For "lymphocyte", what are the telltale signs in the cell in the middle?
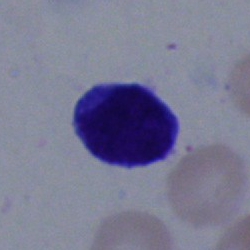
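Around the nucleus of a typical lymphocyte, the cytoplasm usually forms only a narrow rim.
You won't find any broad rim of paler cytoplasm around this nucleus, so that part fits a lymphocyte nicely.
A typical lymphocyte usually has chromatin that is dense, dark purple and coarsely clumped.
This nucleus, though, stains a deep, fairly even blue-purple throughout, which sits less well with that coarse clumping. Otherwise the surface is free of projections or blebs, and no granules are seen.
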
